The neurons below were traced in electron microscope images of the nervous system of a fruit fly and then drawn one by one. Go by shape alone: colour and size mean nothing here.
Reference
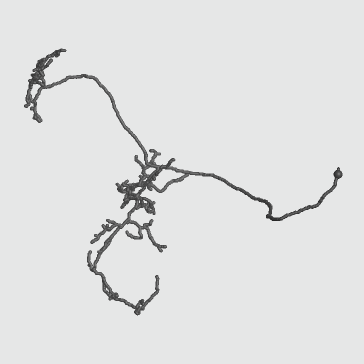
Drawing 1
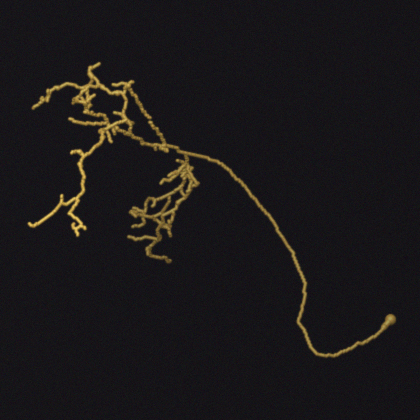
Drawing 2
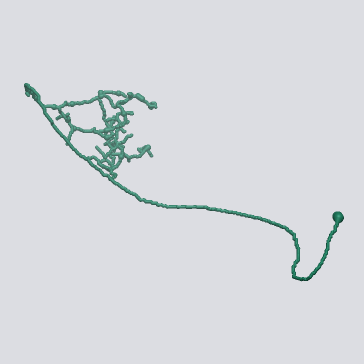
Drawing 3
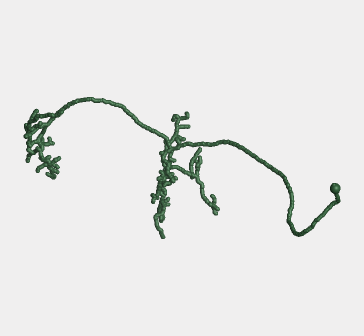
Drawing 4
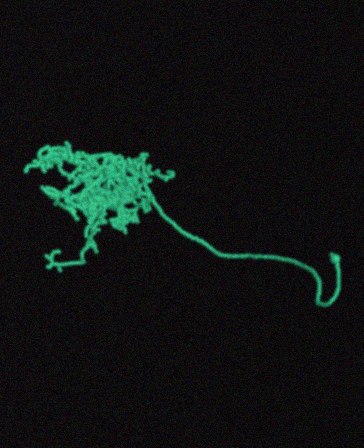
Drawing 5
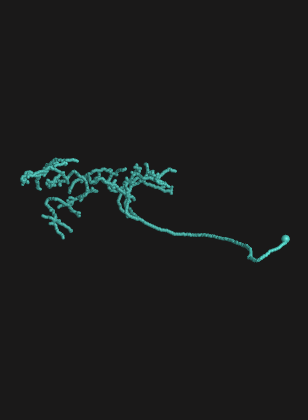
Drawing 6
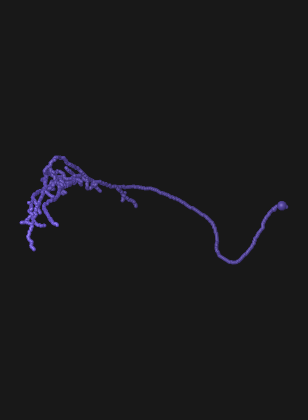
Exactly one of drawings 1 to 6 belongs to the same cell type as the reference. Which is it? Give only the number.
3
